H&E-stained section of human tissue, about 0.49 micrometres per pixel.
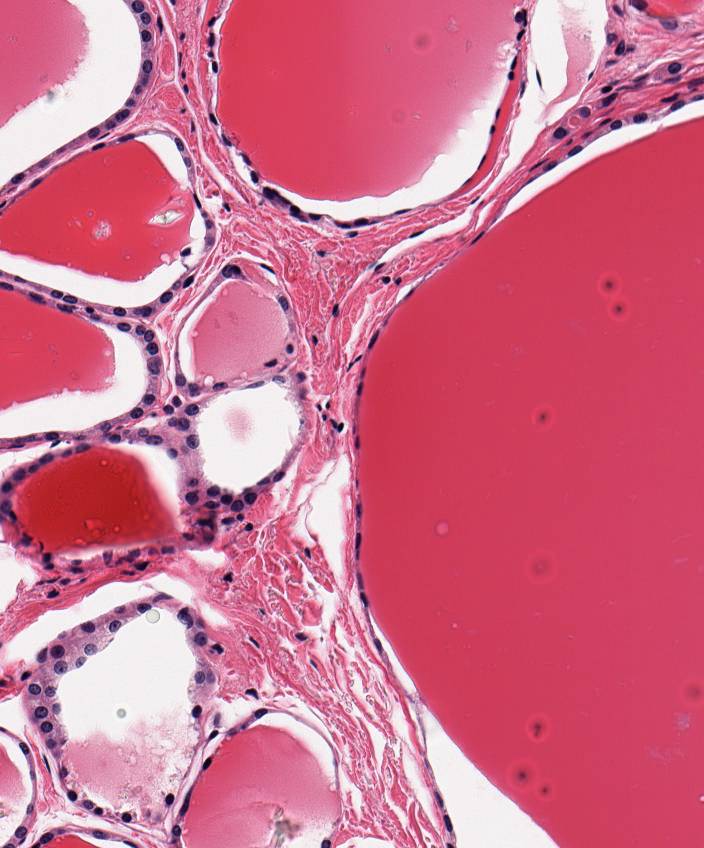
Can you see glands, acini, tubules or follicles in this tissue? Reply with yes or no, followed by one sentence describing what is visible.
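Yes. A single very large colloid-filled follicle takes up most of the right half of the field.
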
